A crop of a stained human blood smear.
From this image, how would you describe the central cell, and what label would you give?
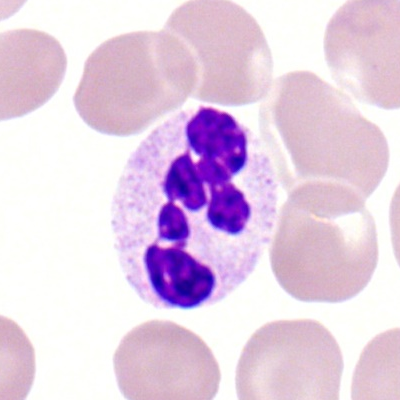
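First, the outline: a smooth oval. Next, the nucleus, which is split into several separate lobes. Then the cytoplasm, filled with fine, faint lilac granules and showing no vacuoles. This is a segmented neutrophil.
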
